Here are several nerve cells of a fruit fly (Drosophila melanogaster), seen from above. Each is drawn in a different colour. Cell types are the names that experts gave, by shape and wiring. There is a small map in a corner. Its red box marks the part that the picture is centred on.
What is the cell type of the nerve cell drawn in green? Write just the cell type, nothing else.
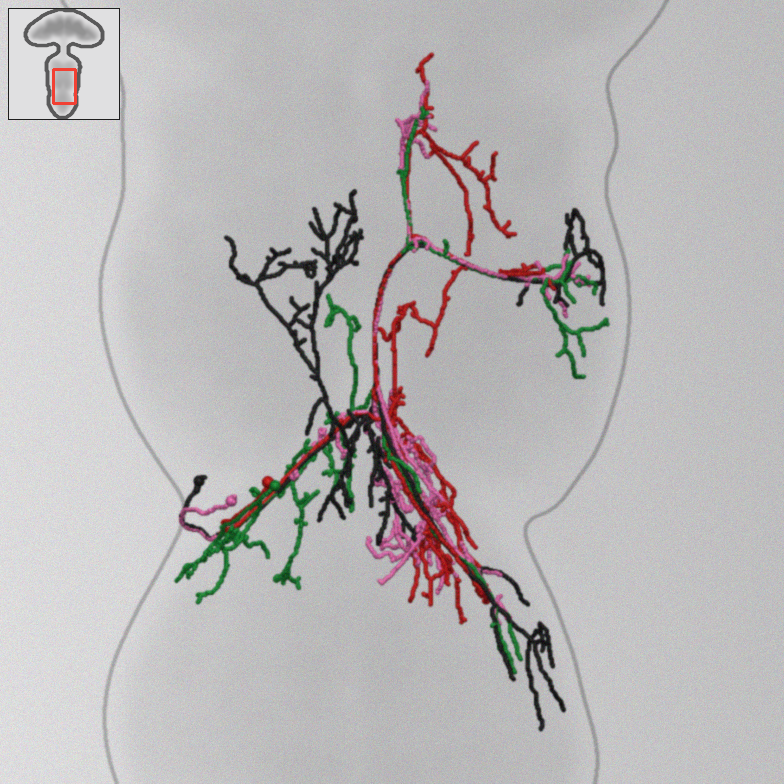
IN18B054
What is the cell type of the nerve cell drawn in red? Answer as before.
IN18B047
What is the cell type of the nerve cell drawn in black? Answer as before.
IN18B046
